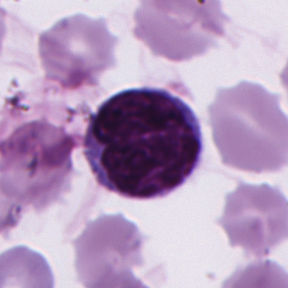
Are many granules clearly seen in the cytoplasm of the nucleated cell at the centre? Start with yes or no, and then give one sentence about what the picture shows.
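No. The cytoplasm shows no granules.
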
